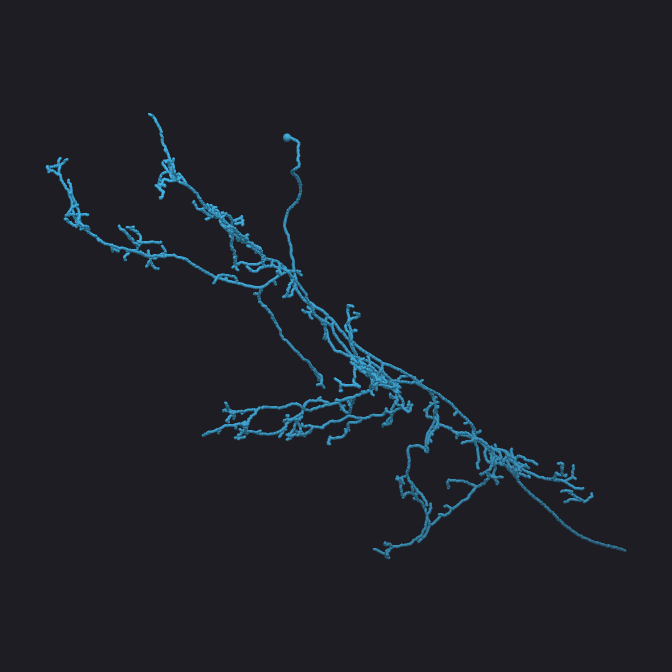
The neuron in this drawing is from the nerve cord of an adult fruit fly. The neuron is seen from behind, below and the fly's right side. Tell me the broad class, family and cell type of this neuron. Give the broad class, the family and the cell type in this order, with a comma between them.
ascending neuron, hemilineage 17B, AN17B007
